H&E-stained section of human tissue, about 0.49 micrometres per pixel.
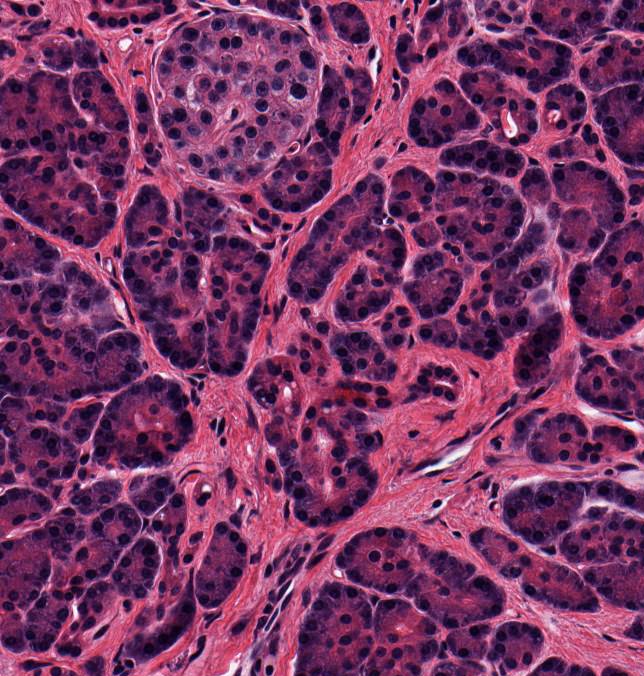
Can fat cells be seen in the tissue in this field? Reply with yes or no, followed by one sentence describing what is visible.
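No. No fat cells are present anywhere in the field.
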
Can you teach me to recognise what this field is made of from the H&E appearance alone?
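Exocrine pancreas makes up most of this field. Branching pink fibrous bands divide its closely packed, small rounded acini into lobules.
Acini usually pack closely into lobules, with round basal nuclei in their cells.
Here the nuclei are round, dark, fairly uniform and set at the cell base.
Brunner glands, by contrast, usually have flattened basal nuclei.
An islet of Langerhans, a sharply bounded, rounded cluster of paler cells, lies at the top left of centre.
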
